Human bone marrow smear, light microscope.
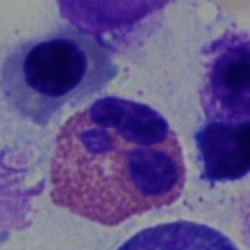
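Eosinophil, with its nuclear lobes lying mainly in the upper half of the cell. Notice how densely those lobes stain, a dark purple. Around them, the granular cytoplasm fills most of the cell and is packed with coarse orange-pink granules.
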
